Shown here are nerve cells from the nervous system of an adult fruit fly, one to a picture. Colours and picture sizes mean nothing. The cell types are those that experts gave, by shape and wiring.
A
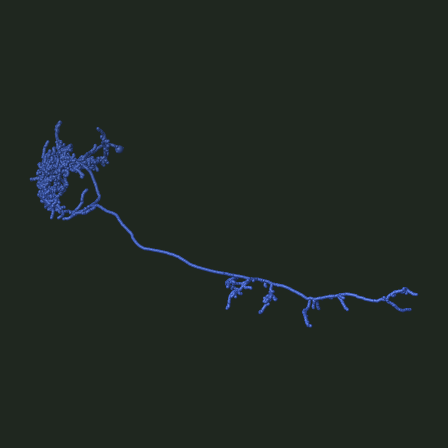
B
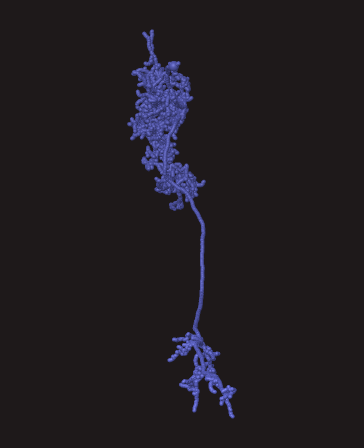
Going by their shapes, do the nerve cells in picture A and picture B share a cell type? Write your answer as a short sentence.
They are of the same cell type.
